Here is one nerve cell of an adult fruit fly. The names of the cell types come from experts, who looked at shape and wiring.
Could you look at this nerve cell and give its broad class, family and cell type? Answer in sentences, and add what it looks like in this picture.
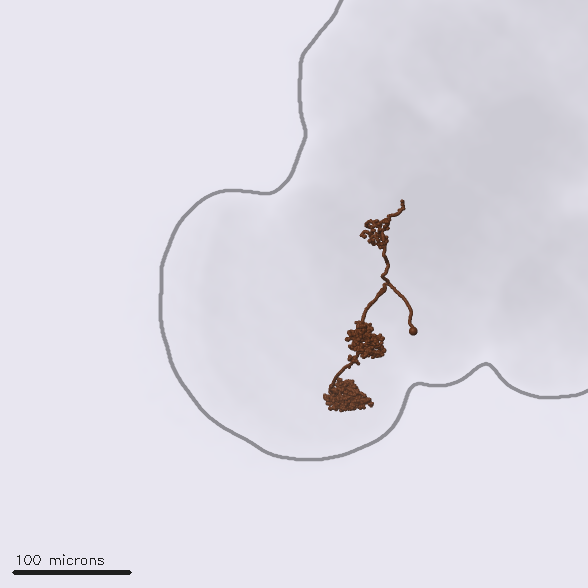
It is a visual projection neuron. The family is hemilineage VPNd1. It is of cell type LPLC2. By the scale bar it is about 180 microns tall in this view. In this view it is taller than it is wide.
